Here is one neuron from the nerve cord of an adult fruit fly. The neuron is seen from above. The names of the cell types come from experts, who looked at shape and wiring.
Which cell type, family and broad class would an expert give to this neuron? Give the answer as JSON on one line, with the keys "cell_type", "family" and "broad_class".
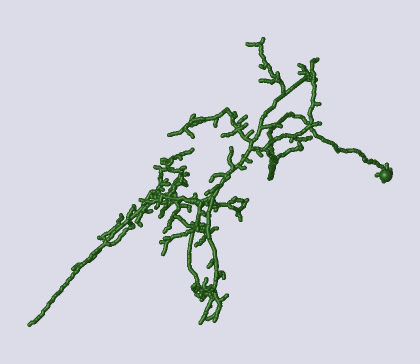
{"cell_type": "IN03B060", "family": "hemilineage 03B", "broad_class": "nerve-cord intrinsic neuron"}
